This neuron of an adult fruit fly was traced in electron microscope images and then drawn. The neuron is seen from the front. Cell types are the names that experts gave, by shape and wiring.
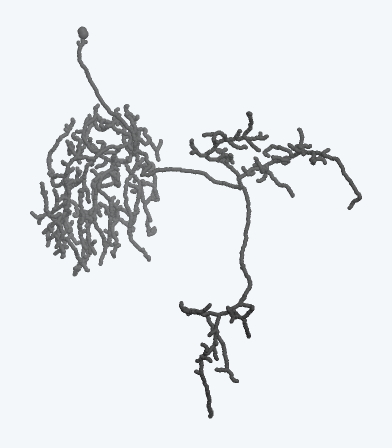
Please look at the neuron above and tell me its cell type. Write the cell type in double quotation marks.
"LT85"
